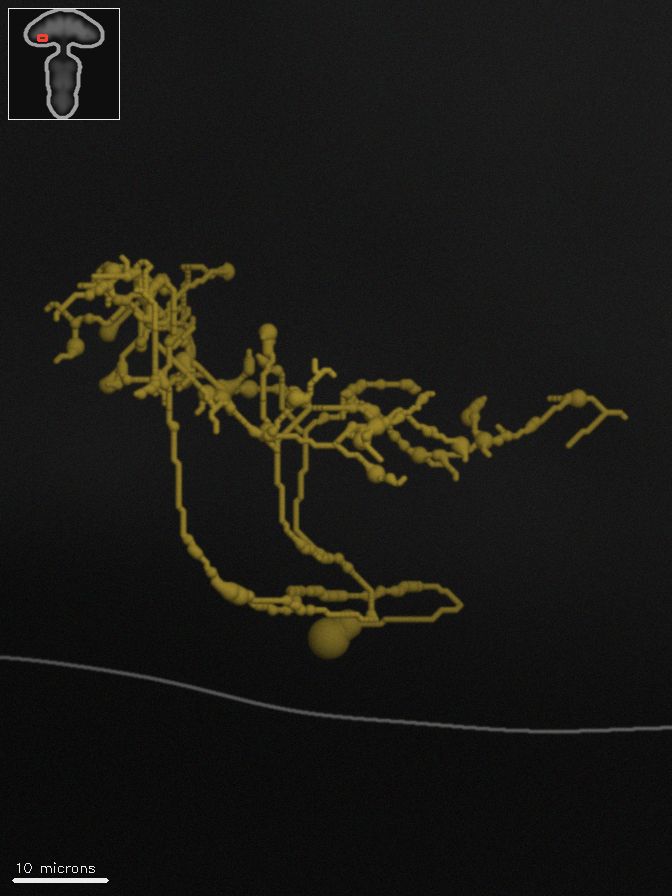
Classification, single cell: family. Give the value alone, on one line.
LPi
